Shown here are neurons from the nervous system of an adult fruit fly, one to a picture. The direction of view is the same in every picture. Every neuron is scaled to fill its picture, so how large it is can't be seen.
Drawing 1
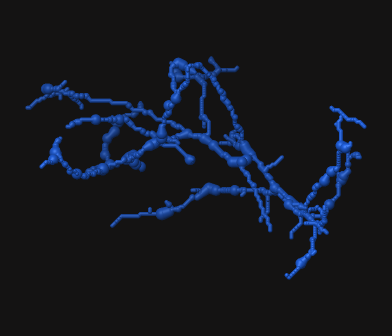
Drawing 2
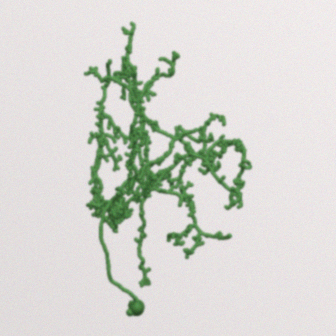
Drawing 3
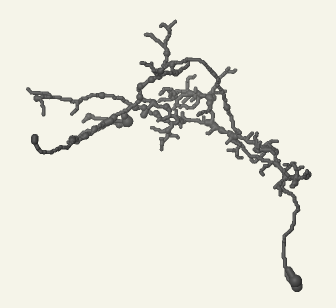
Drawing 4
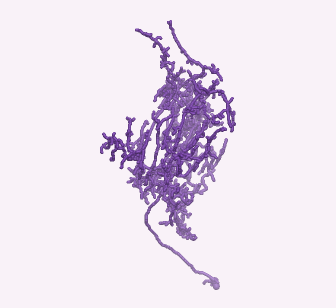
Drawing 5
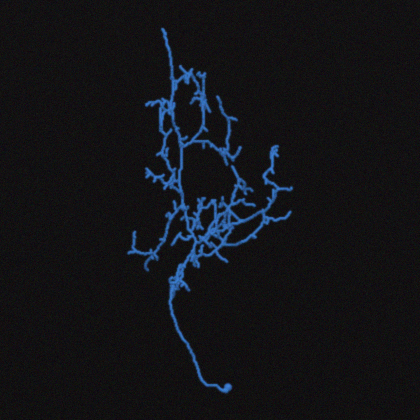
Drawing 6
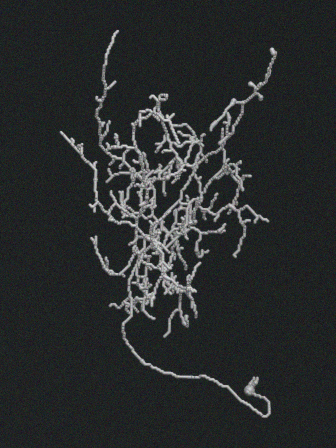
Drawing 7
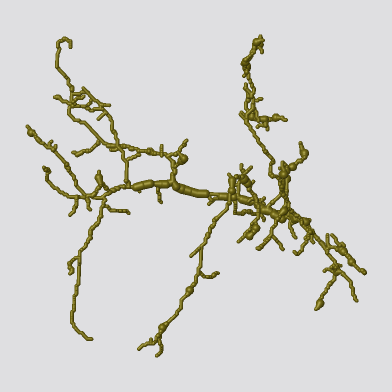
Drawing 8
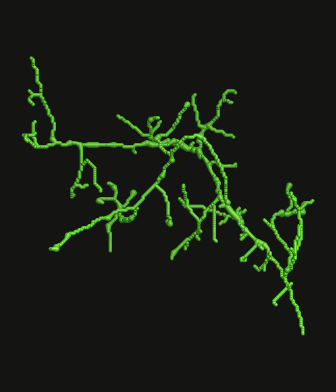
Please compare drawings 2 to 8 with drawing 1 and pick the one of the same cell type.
8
